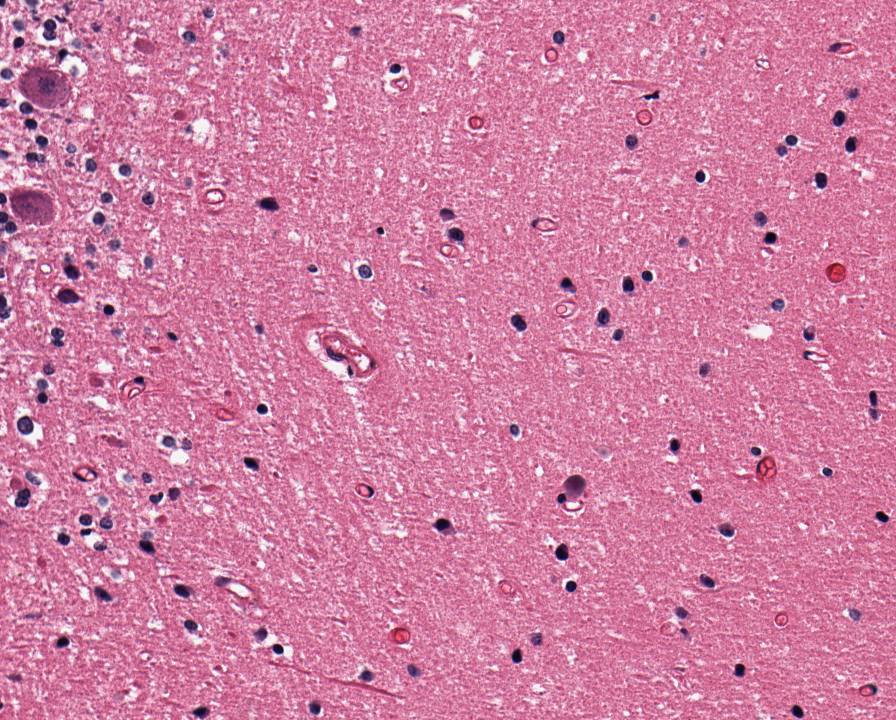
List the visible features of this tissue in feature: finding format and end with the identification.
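Background: fairly uniform pink fibrillary tissue over most of the field
Left edge: a more densely cellular strip
Neurons: two large cell bodies with abundant purple-staining cytoplasm, upper left
Nuclei: small, round, dark-staining, scattered singly, many with a clear halo
Capillaries: many small ones holding bright red blood cells, scattered across the field
Name: cerebellum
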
